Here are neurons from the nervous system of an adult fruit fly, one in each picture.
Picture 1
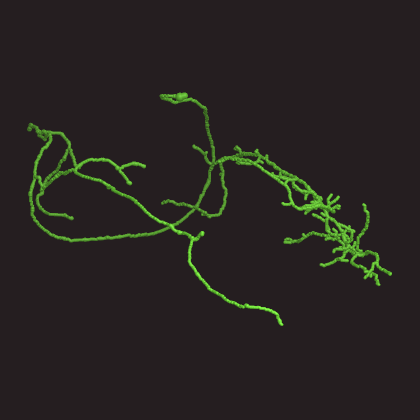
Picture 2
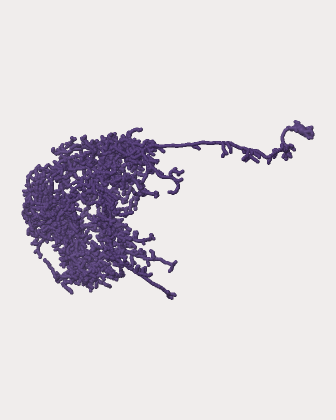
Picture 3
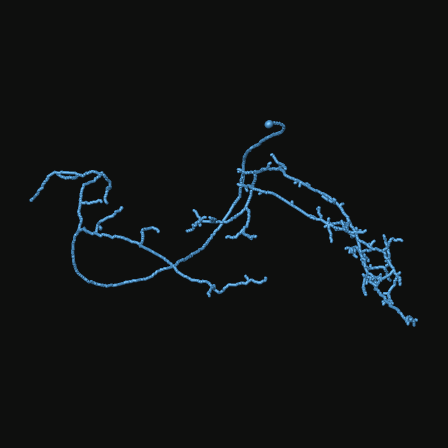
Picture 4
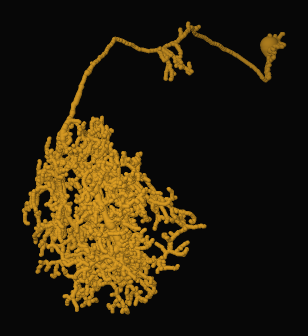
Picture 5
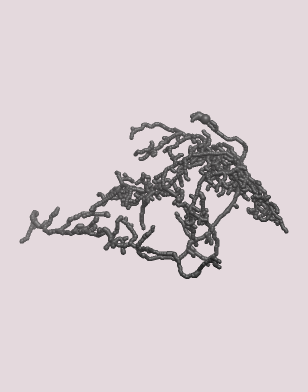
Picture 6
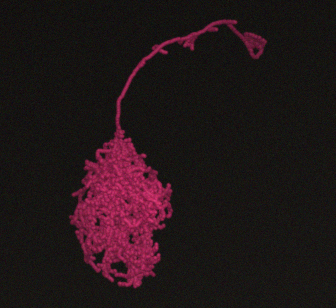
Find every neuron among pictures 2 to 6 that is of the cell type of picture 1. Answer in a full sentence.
Picture 3 is of the same cell type.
